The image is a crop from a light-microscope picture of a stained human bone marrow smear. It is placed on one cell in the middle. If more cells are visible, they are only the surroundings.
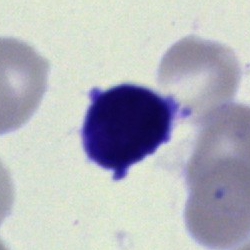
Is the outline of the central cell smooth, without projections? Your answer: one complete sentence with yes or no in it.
No, the cell's outline is ragged or frayed, or carries projections, blebs or tags.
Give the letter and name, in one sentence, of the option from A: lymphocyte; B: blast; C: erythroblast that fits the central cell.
Option A is accurate; the centrally placed cell is a lymphocyte.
